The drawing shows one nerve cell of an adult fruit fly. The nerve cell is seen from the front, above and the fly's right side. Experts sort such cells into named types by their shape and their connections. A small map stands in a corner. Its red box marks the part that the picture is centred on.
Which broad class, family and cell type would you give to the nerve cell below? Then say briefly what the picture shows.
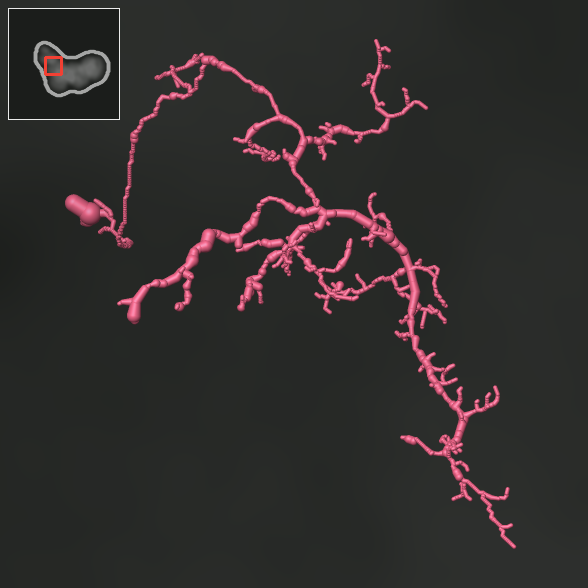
This is a nerve-cord intrinsic neuron. The family is hemilineage 03B. It is of cell type IN03B066. Dozens of branch ends can be seen. As drawn here it is about as wide as it is tall.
